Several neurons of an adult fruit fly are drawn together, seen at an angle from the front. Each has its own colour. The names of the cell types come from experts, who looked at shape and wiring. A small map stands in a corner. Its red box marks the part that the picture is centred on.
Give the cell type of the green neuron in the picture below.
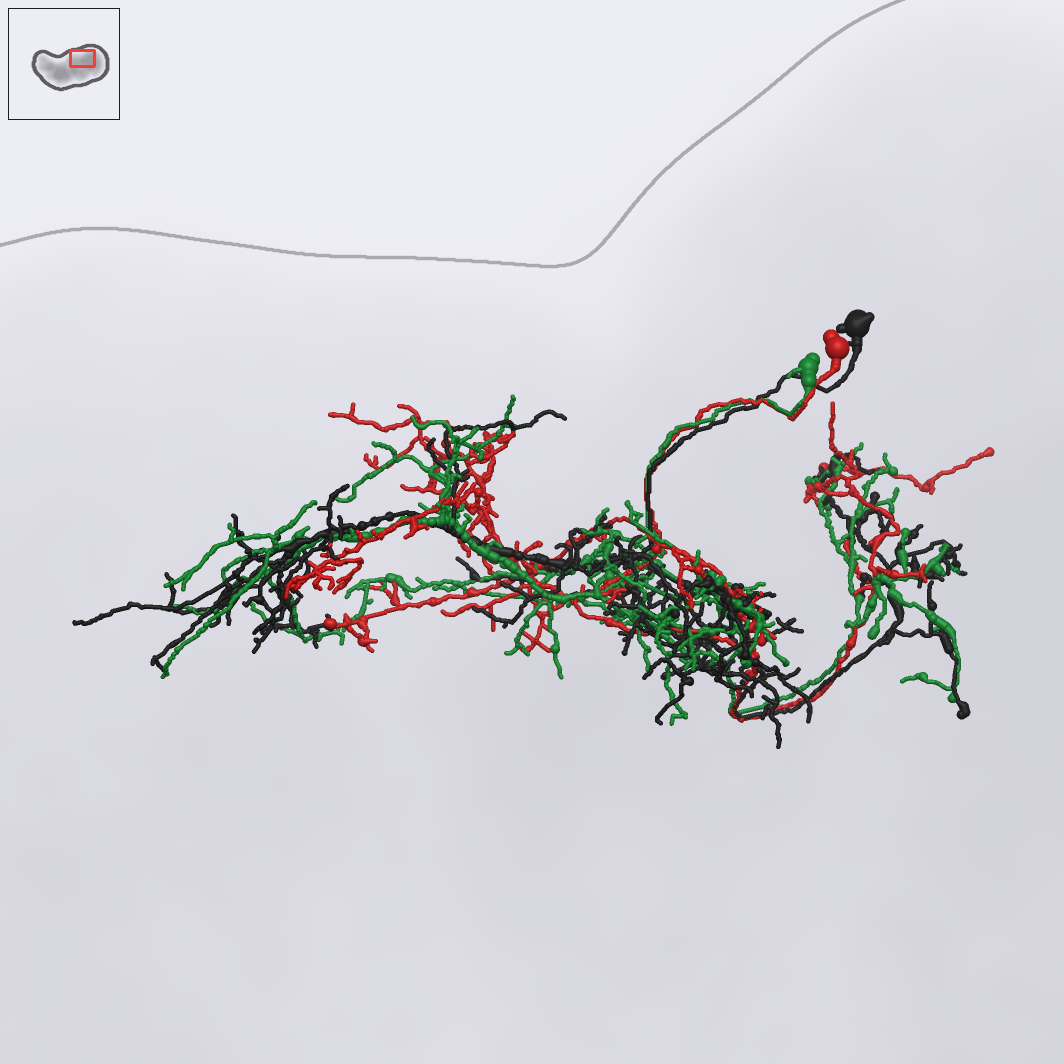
SMP117_b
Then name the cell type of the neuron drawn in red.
SMP133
